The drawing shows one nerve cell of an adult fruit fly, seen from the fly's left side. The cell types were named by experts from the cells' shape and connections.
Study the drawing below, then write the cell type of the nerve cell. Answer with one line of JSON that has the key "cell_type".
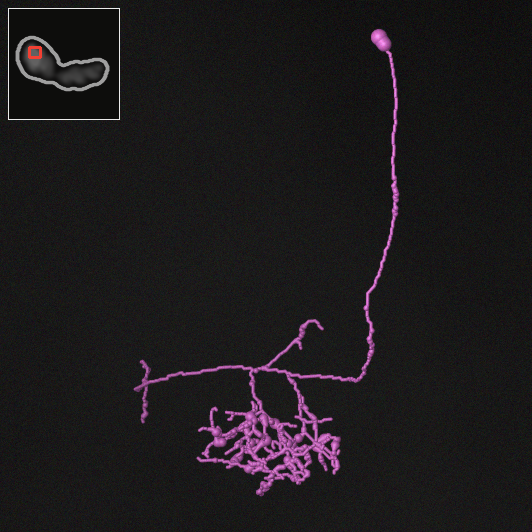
{"cell_type": "FC1B"}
